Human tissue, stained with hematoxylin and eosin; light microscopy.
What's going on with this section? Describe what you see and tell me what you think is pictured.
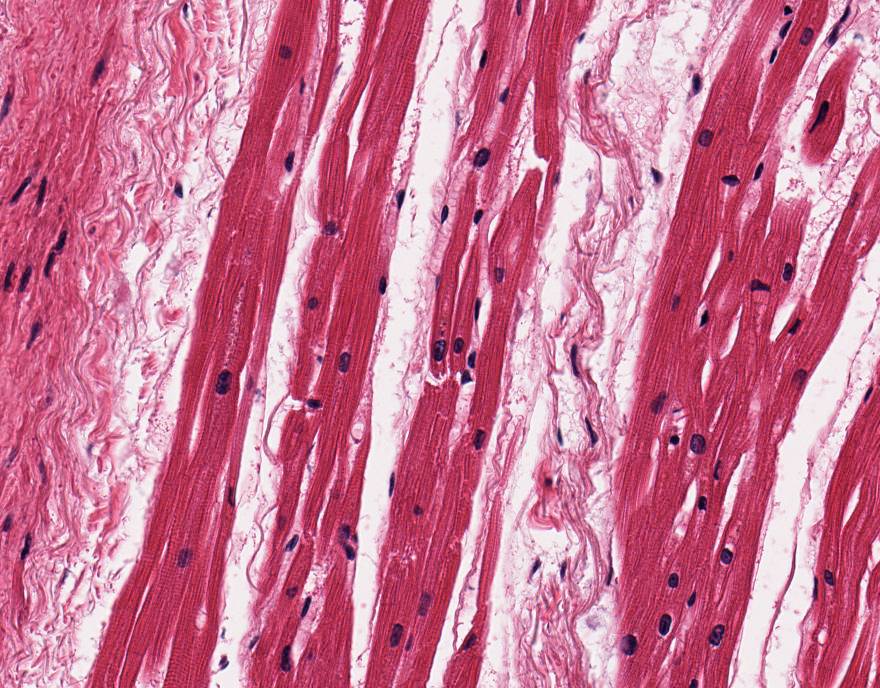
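Parallel bundles of muscle fibres, running diagonally from lower left to upper right. Fibres branch and join neighbouring fibres. Oval nuclei, central within the fibres. Cytoplasm deep pink-red. Tissue: atrial appendage of the heart.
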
